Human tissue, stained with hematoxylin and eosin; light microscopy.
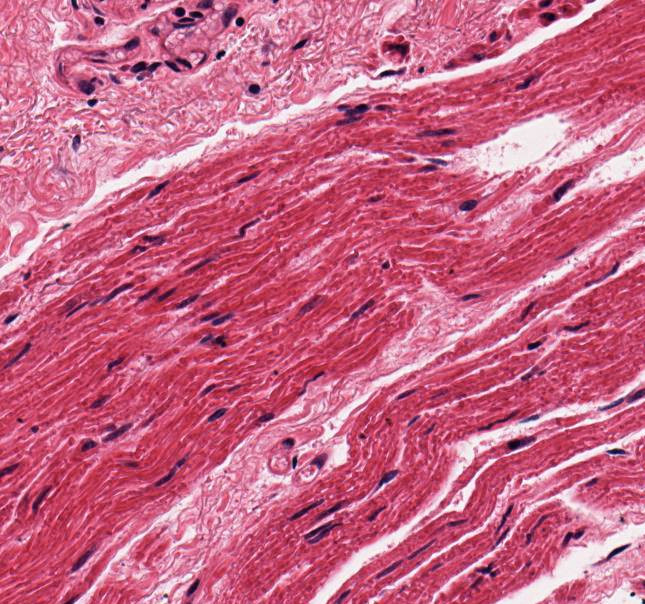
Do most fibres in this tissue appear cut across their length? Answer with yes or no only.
No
